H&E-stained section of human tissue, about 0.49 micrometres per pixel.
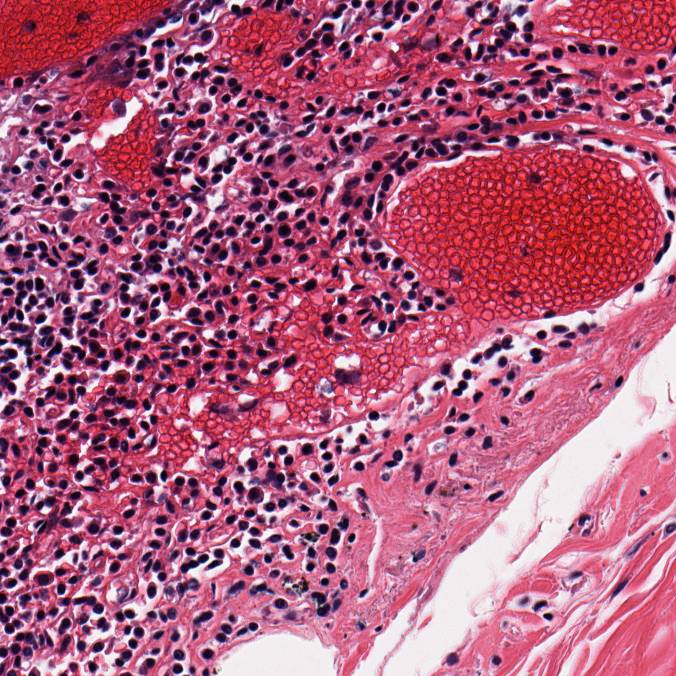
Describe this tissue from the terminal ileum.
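First, distribution: a dense sheet of small cells with dark round nuclei occupies the left and central part of the field. Second, cell detail: these infiltrating cells have small, round, dark nuclei and scant cytoplasm. Third, blood: red blood cells lie free among them, outside vessels, in the centre. Fourth, pigment: a few small clusters of brown-black granules sit near the bottom centre.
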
